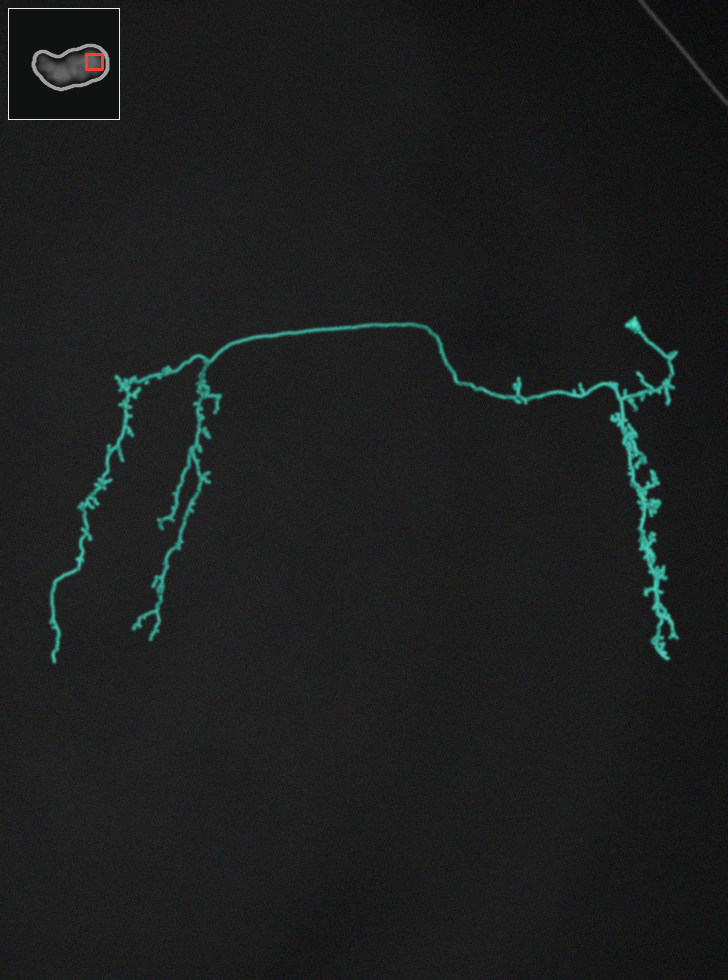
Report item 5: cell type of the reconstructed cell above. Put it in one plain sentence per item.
The cell type is TmY9a.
